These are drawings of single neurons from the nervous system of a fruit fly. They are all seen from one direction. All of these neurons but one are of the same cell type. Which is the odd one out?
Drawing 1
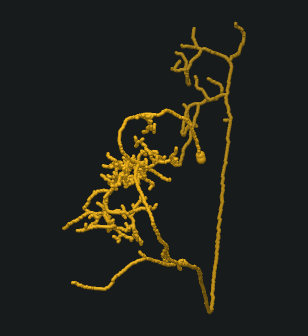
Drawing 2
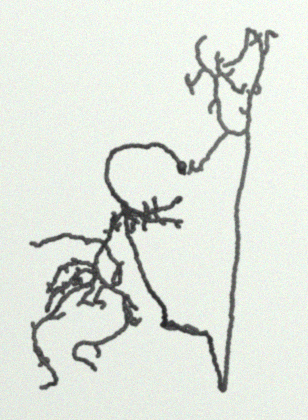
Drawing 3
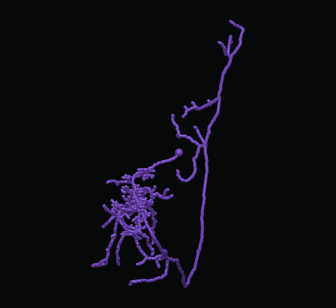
3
